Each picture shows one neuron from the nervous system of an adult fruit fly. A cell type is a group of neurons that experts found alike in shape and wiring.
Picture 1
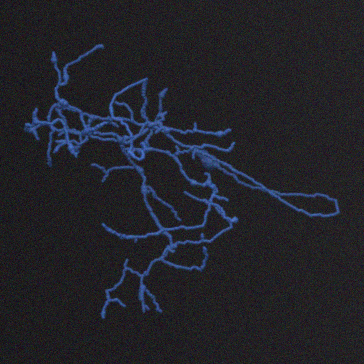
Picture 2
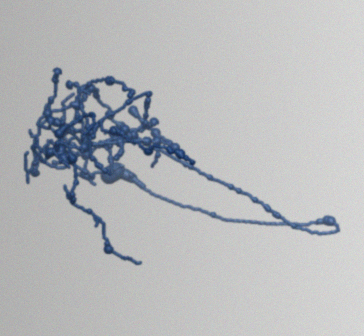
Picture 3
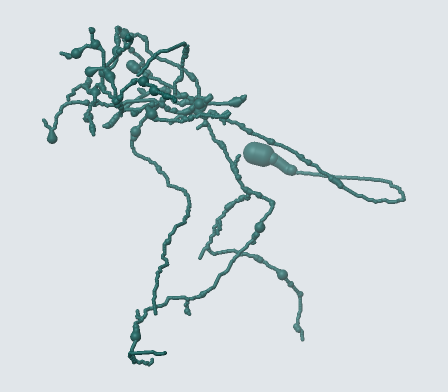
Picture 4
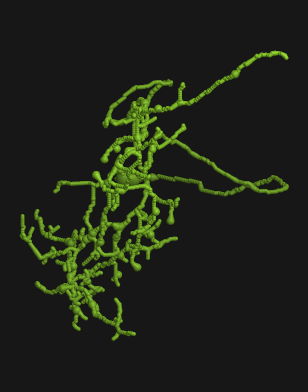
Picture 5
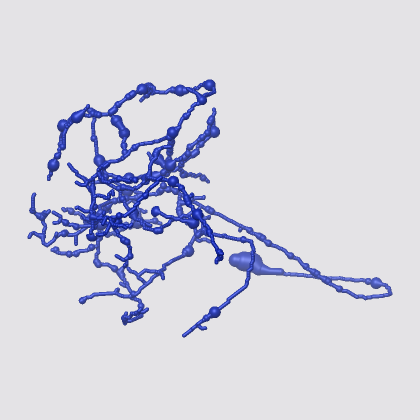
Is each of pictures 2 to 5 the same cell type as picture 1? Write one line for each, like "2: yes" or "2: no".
2: yes
3: yes
4: no
5: no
